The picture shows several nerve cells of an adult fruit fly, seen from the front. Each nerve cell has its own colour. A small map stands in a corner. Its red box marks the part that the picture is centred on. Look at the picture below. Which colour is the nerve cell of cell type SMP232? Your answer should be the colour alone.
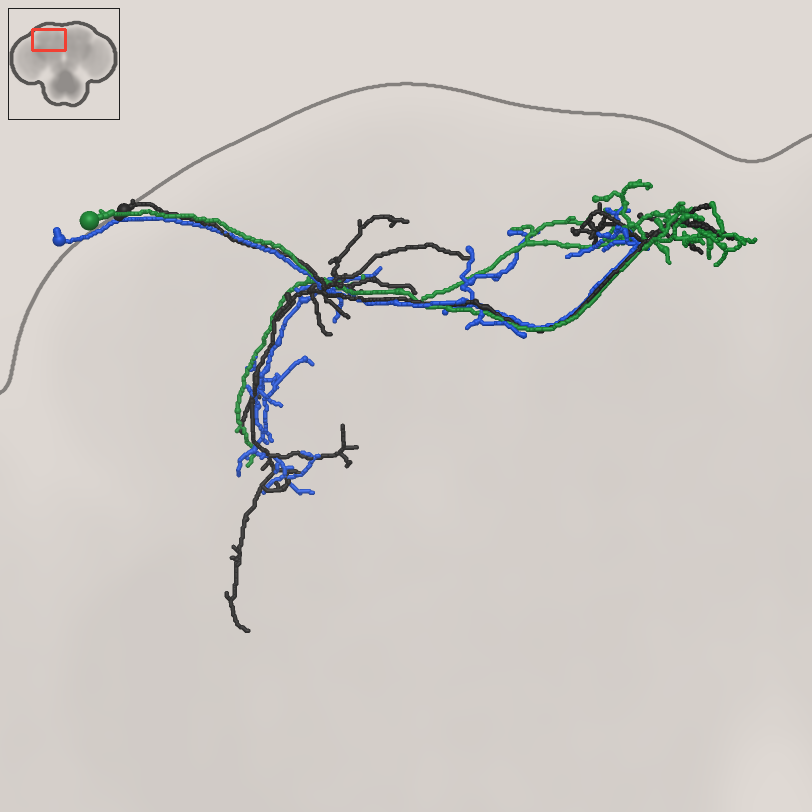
blue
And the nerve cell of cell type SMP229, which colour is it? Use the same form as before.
black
